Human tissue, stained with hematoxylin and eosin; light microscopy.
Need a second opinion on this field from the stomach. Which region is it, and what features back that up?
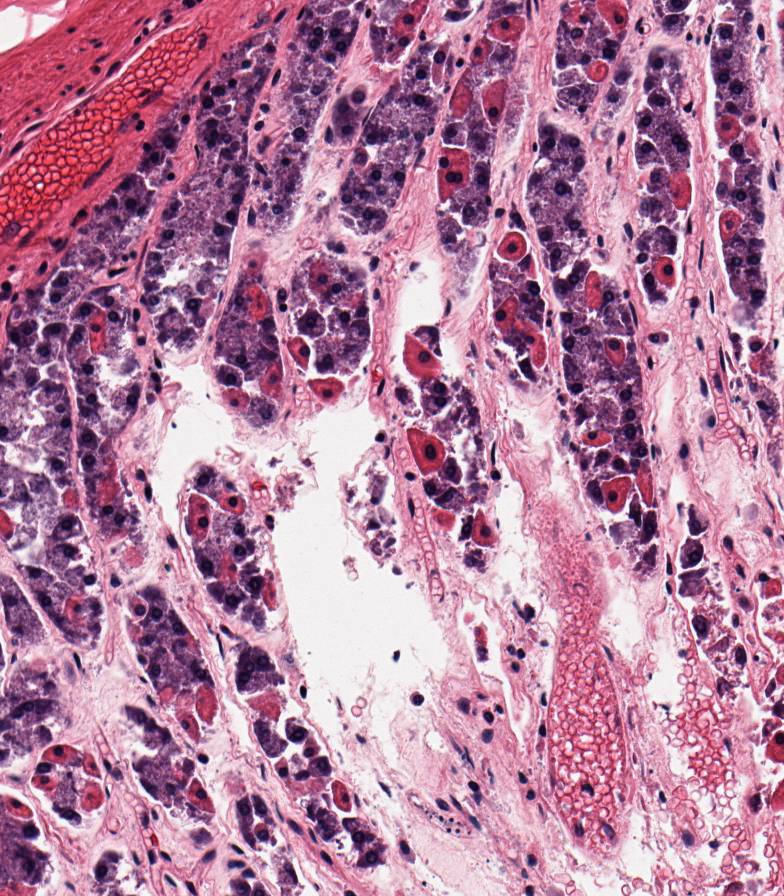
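Field: fundic glands. Cords and nests, separated by thin oblique pink fibrous septa. Most cells: dark purple, granular cytoplasm.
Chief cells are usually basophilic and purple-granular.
Scattered singly throughout: larger cells with bright red, eosinophilic cytoplasm, each with one round, dark nucleus near the centre.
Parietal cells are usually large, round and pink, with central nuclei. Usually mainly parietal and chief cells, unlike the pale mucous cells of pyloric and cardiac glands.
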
